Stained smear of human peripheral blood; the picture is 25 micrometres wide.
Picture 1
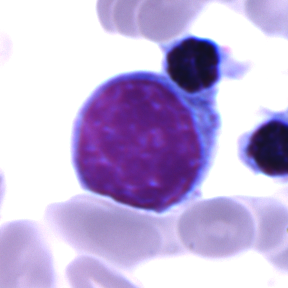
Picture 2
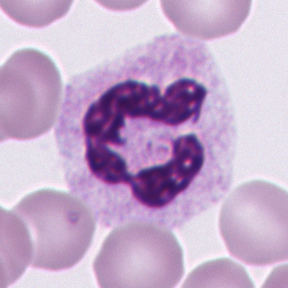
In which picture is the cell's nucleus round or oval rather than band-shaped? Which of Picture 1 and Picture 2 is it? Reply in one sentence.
Picture 1 shows a cell whose nucleus forms a single compact round or oval shape.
